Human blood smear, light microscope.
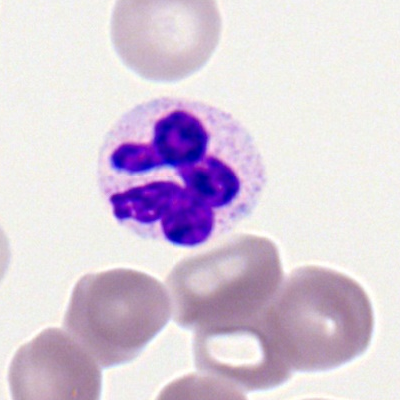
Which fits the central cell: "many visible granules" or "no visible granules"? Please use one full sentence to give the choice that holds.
What the cytoplasm holds is many visible granules.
